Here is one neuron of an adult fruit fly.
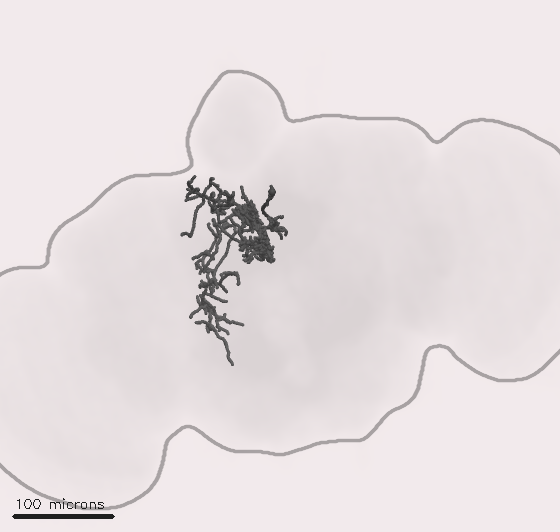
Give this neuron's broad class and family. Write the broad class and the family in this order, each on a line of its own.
nerve-cord intrinsic neuron
hemilineage 06B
